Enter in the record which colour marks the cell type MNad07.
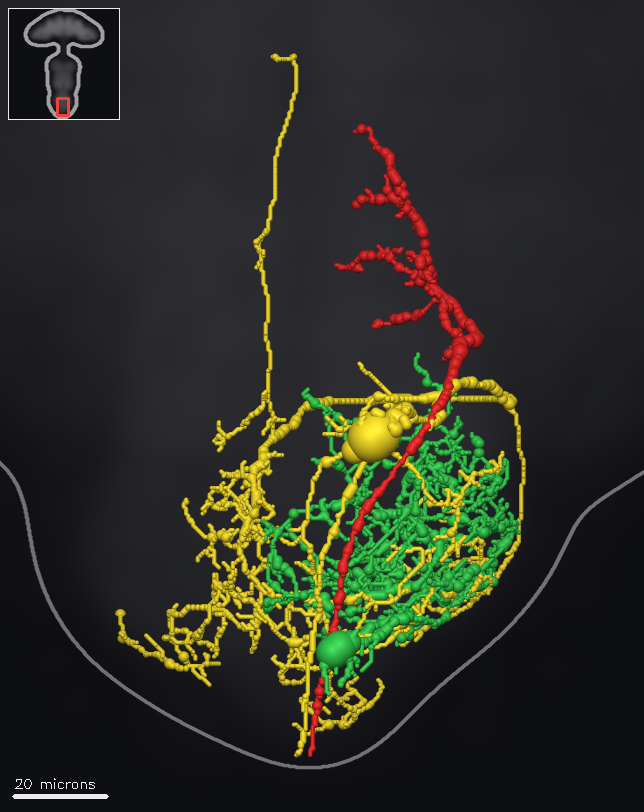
yellow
